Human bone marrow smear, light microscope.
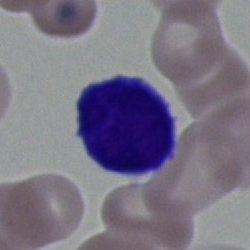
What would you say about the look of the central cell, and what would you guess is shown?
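First on the list, the outline: roughly round, with a slightly ragged edge. No distinct rim of cytoplasm can be made out around the dark-staining body of the cell. Chromatin staining is dense and deep blue-purple across the whole cell. Granules are not visible anywhere in it. It is a lymphocyte.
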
